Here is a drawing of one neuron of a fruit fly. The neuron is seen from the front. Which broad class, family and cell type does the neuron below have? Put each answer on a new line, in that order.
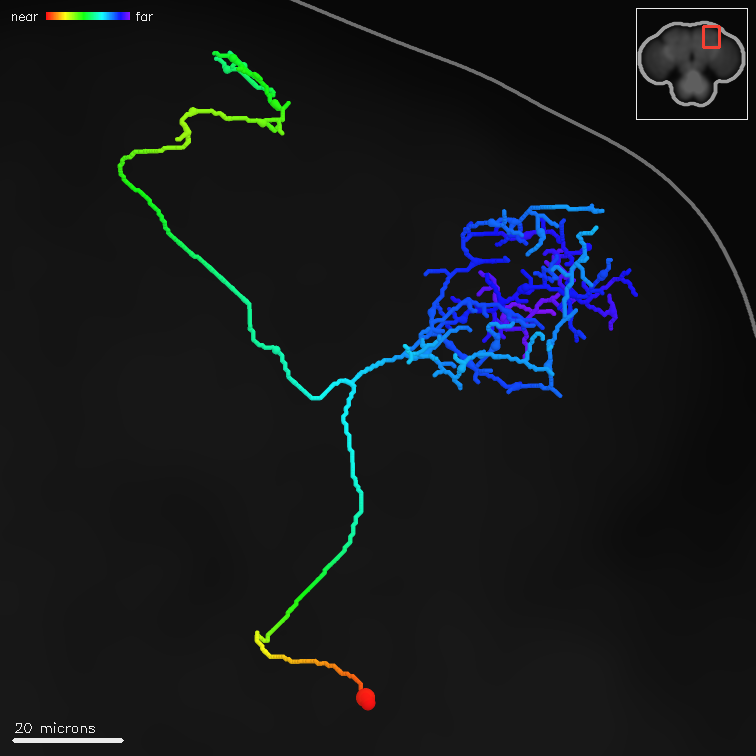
central-brain intrinsic neuron
hemilineage AOTUv2
LHAV7a1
